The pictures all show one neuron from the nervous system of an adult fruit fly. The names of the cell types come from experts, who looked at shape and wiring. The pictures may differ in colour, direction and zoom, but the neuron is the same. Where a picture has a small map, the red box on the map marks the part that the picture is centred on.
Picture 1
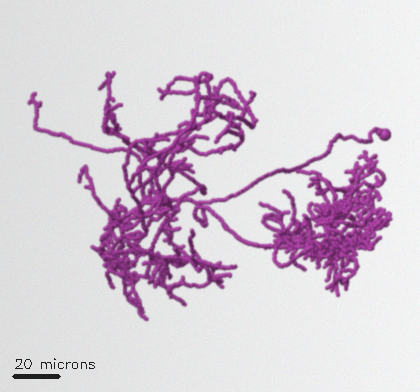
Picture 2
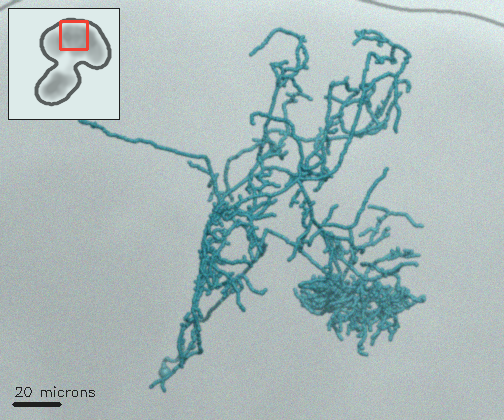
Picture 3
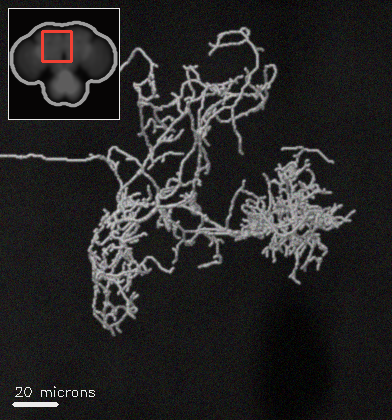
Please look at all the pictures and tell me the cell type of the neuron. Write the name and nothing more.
FB1C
